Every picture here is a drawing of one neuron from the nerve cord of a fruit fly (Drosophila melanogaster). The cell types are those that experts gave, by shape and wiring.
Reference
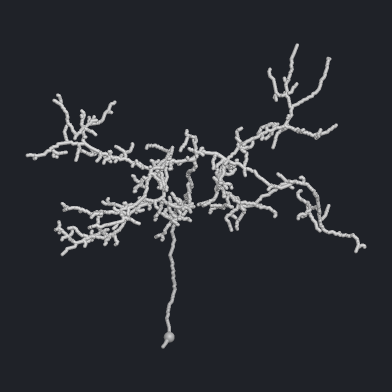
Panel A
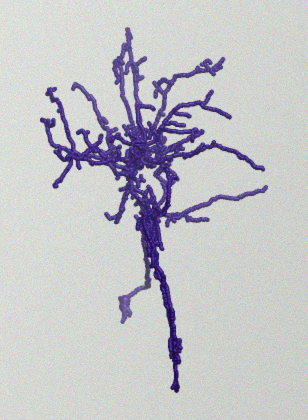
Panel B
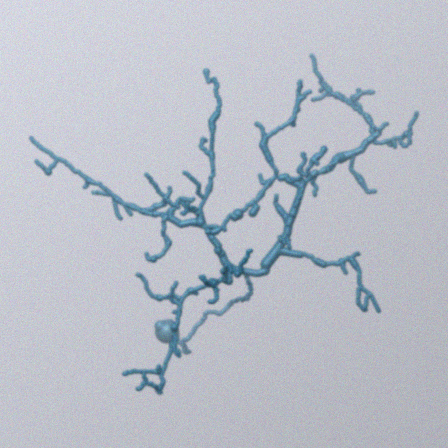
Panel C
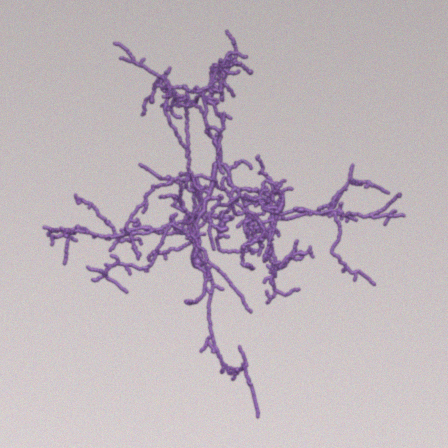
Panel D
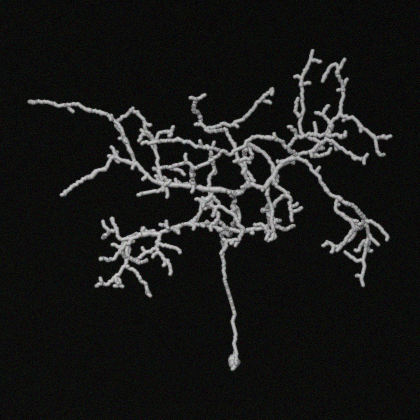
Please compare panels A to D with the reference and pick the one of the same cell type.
Panel D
